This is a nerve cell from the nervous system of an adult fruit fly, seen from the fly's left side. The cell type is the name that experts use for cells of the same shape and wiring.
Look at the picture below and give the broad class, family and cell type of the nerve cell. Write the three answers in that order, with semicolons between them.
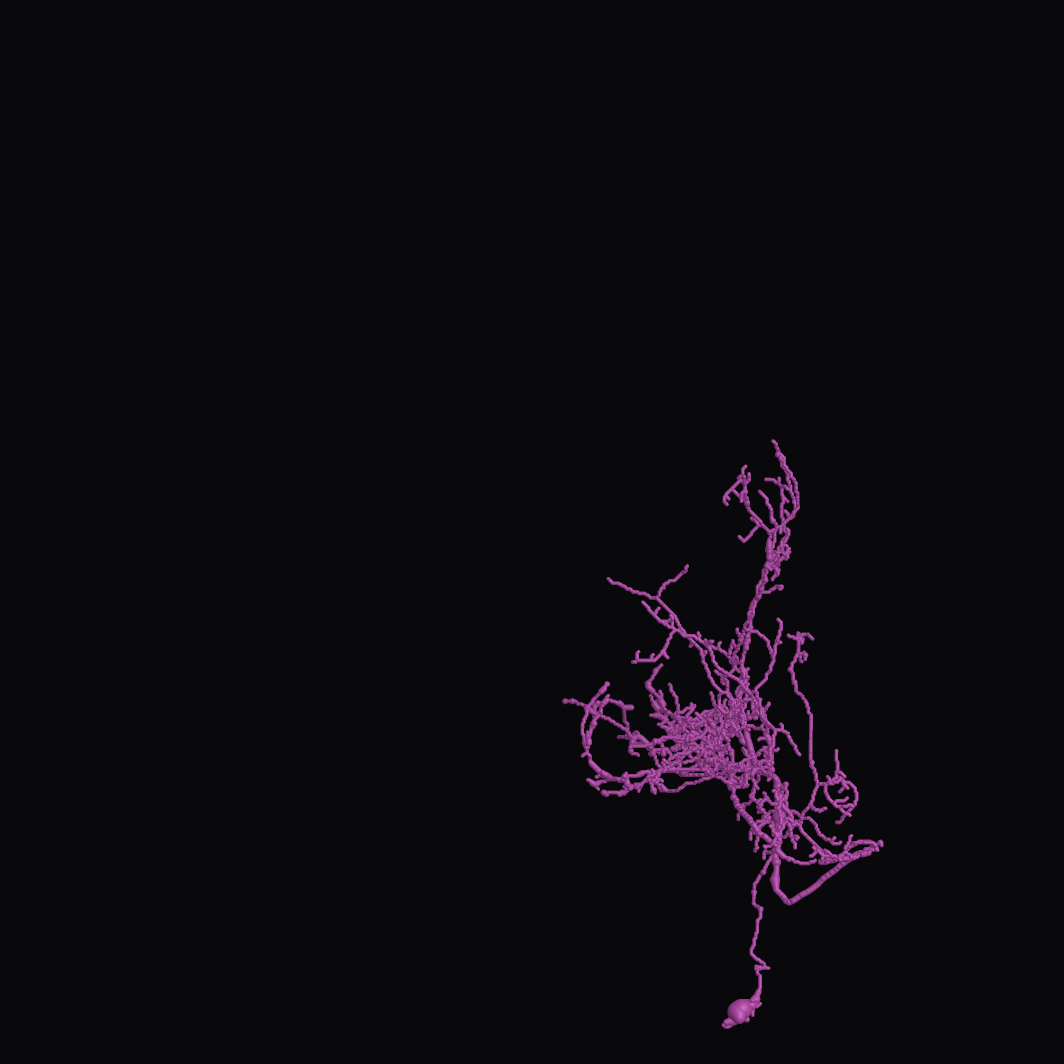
central-brain intrinsic neuron; hemilineage LB12; CB0122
